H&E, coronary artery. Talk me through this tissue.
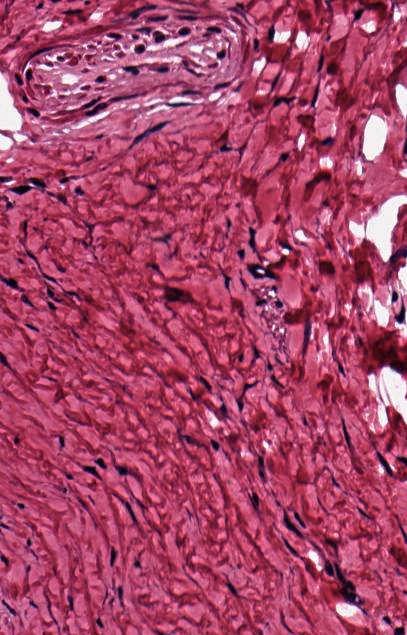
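Extent: almost the entire field is dense, deeply eosinophilic collagenous connective tissue. Arrangement: in the lower half the collagen bundles are wavy and run roughly parallel to one another. Cells: sparse, mostly slender, dark, spindle-shaped fibroblast nuclei lying between the collagen bundles. Epithelium: none present.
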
